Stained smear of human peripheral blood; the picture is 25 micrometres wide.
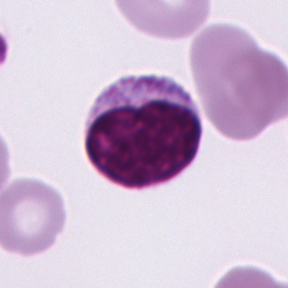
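Large granular lymphocyte, the central cell in a stained smear of human peripheral blood, about 10 micrometres across. The nucleus measures about 10 by 7 micrometres and fills about 70% of the cell's area. Near the middle of its upper edge there is a shallow notch. Most of the cytoplasm lies as a crescent above the nucleus; it is pale lilac and contains fine purplish granules.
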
